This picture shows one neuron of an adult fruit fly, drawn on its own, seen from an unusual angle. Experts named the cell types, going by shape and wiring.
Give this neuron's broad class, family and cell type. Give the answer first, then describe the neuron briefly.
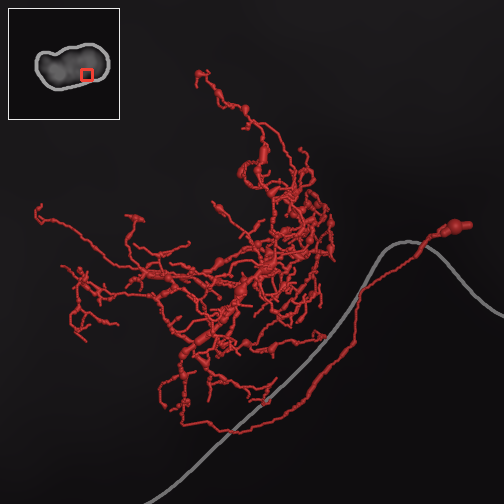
It is a central-brain intrinsic neuron. Its family is hemilineage MD_SA1. Its cell type is GNG406. The cell body can be seen on the right of the picture. The picture shows dozens of branch ends.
